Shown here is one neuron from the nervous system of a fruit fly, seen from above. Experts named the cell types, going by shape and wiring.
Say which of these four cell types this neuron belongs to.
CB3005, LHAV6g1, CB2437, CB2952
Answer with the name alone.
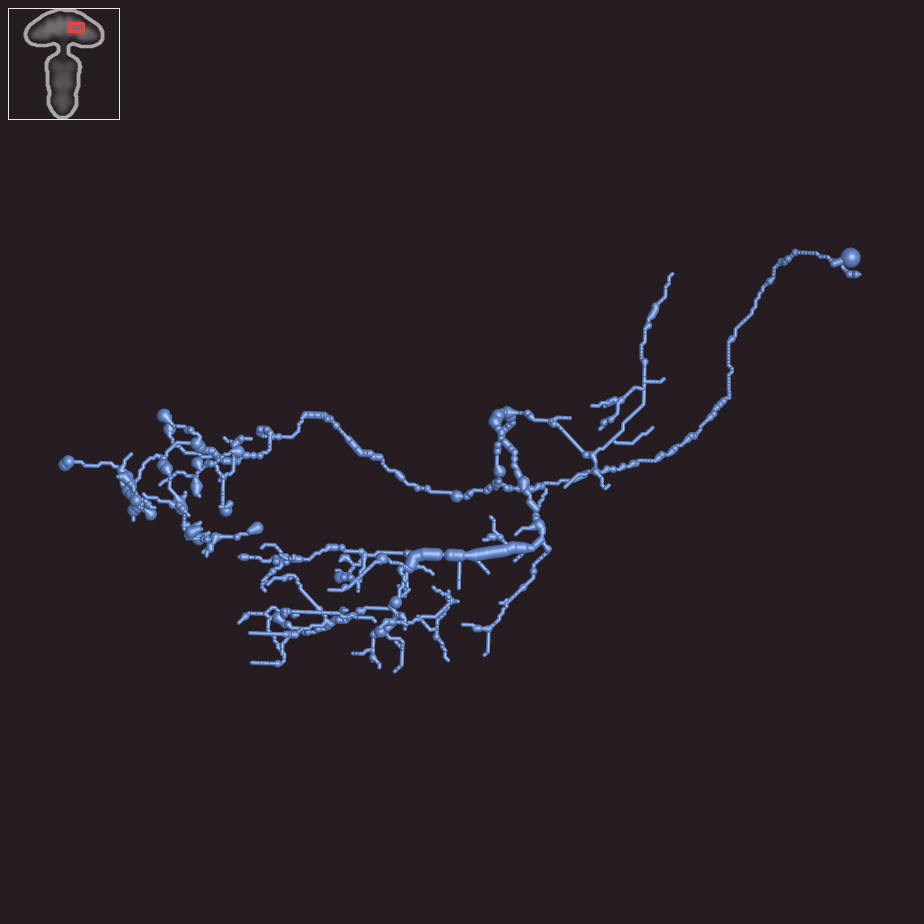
CB3005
